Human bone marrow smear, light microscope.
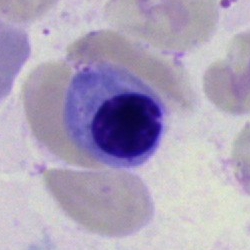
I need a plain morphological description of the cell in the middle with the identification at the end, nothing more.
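The nucleus lies off-centre, toward the right side of the cell. Its chromatin is dense and dark purple. The cytoplasm stains blue and forms a wider band on the left of the nucleus than on the right. The cell is an erythroblast.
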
